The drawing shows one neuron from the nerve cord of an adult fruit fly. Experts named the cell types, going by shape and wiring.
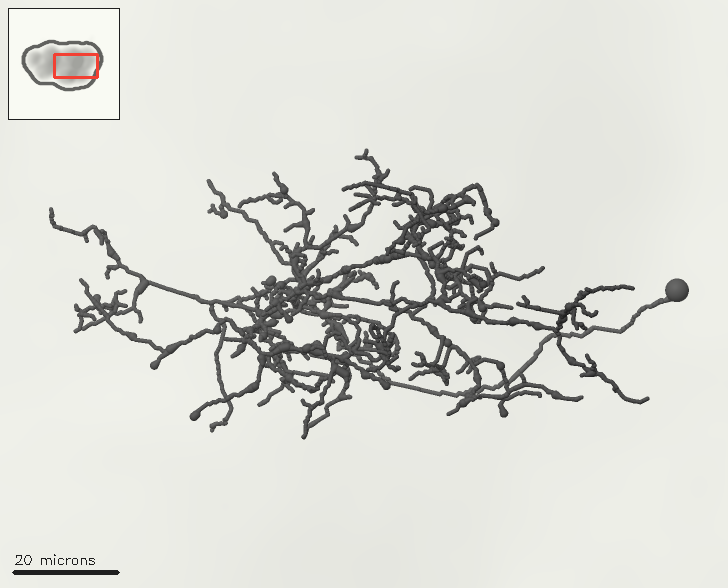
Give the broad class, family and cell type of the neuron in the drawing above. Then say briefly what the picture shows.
This is a nerve-cord intrinsic neuron. Its family is hemilineage 05B. Its cell type is IN05B061. From left to right in the picture it spans about 120 microns. In this view it is wider than it is tall.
